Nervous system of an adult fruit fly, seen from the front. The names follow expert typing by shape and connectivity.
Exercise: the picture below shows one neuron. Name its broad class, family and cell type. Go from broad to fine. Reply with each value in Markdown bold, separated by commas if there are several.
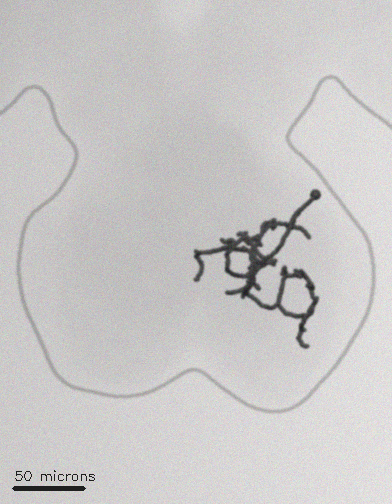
**nerve-cord intrinsic neuron**, **hemilineage 09A**, **IN09A076**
